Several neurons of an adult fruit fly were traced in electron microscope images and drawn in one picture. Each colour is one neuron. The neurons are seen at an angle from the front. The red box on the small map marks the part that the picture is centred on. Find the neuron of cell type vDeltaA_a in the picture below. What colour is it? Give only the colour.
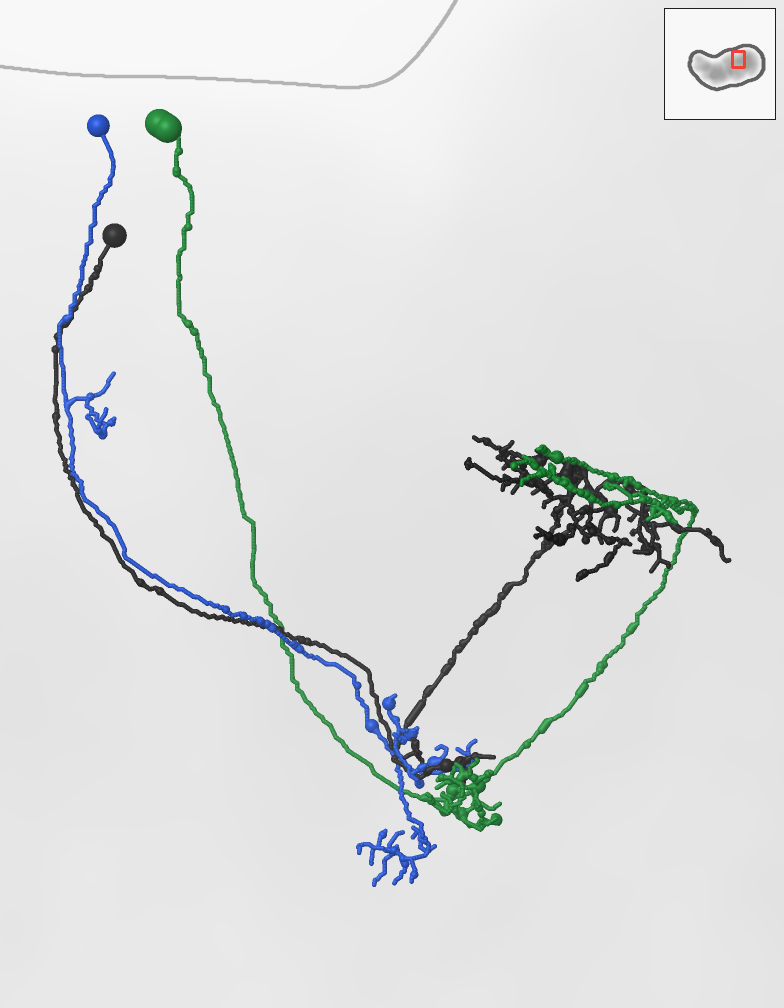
green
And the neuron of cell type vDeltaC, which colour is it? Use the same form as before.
black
